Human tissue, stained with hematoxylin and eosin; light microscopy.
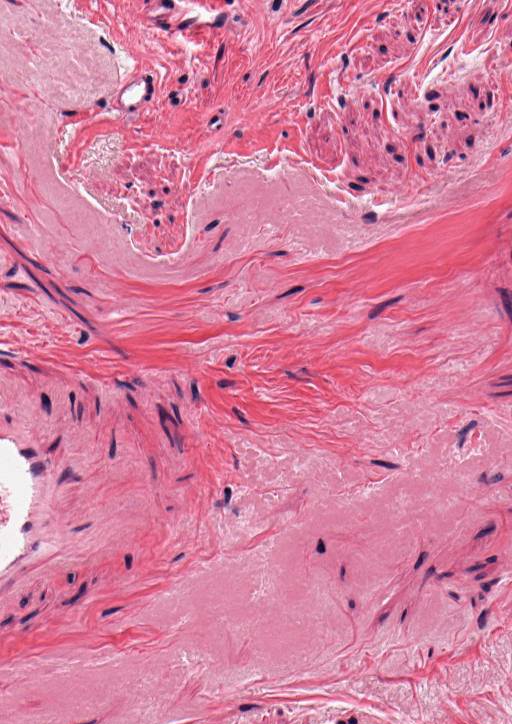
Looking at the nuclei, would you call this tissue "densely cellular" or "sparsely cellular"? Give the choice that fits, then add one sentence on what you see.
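Sparsely cellular. The field is mostly pink fibrous stroma with few, widely scattered cells.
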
